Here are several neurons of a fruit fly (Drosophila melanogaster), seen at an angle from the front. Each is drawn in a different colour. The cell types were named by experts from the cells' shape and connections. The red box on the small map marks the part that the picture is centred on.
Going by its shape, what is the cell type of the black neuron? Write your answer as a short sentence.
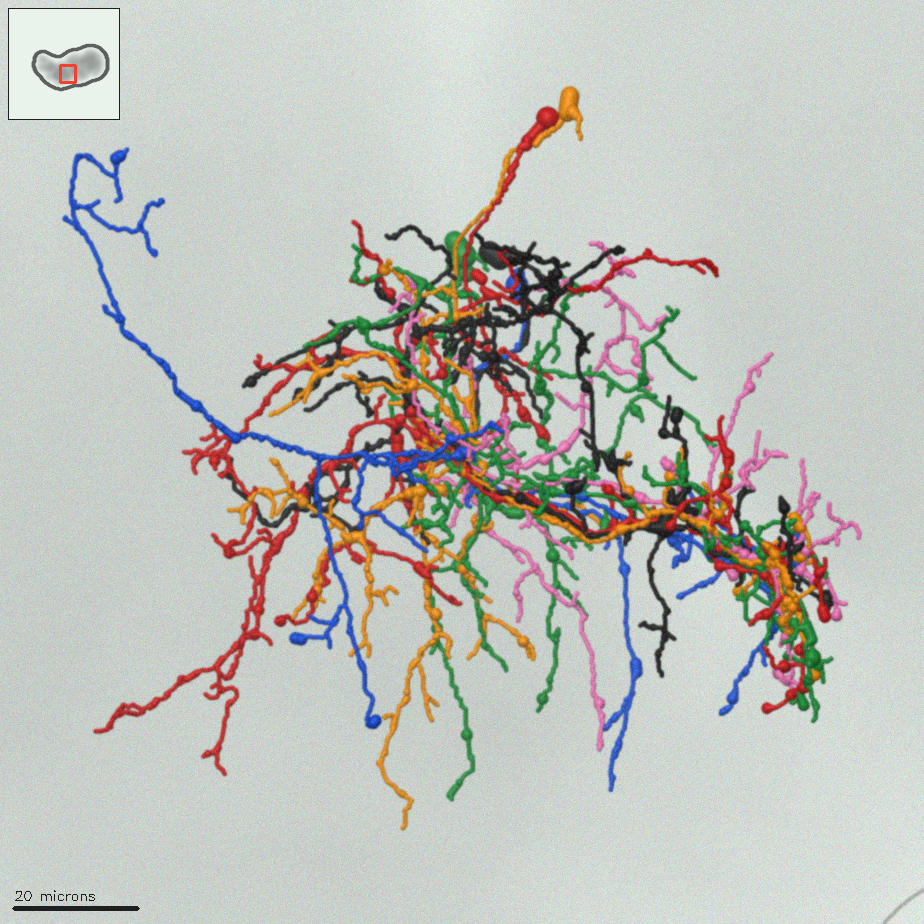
The cell type is IN21A090.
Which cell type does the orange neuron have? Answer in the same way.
The cell type is IN21A083.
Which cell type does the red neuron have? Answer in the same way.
The cell type is IN21A094.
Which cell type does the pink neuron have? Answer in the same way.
The cell type is IN21A079.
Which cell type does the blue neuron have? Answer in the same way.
The cell type is IN21A096.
